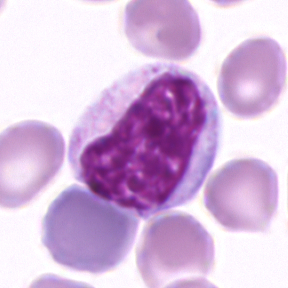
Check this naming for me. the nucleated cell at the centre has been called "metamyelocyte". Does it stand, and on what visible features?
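Yes, I'd keep metamyelocyte for this cell. What settles it for me is the cytoplasm: it is pale greyish-lilac, with fine pinkish granules scattered through it.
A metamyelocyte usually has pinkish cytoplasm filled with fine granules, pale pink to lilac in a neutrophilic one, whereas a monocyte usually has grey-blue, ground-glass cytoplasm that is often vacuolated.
Beyond that, the outline is smooth and roughly round, the nucleus is elongated and tilted from upper right to lower left, and the rim of cytoplasm is wider on the upper left side than on the right.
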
